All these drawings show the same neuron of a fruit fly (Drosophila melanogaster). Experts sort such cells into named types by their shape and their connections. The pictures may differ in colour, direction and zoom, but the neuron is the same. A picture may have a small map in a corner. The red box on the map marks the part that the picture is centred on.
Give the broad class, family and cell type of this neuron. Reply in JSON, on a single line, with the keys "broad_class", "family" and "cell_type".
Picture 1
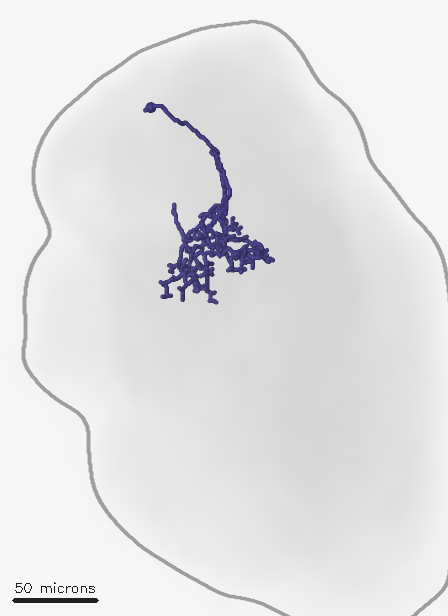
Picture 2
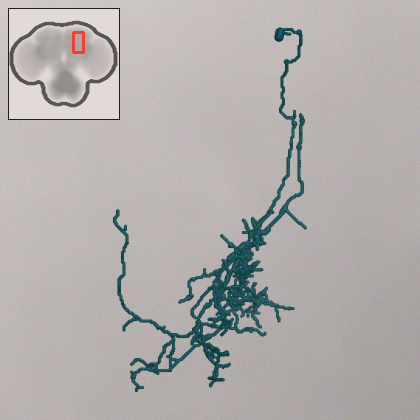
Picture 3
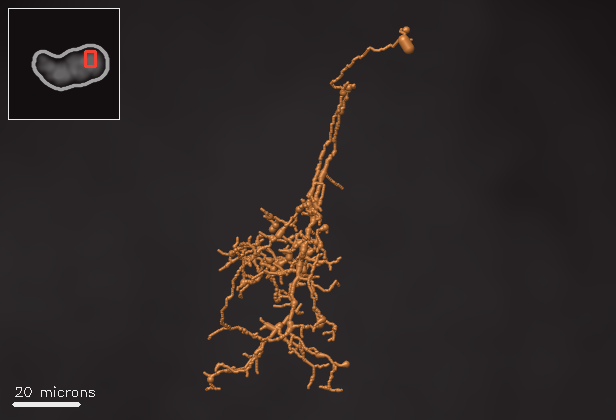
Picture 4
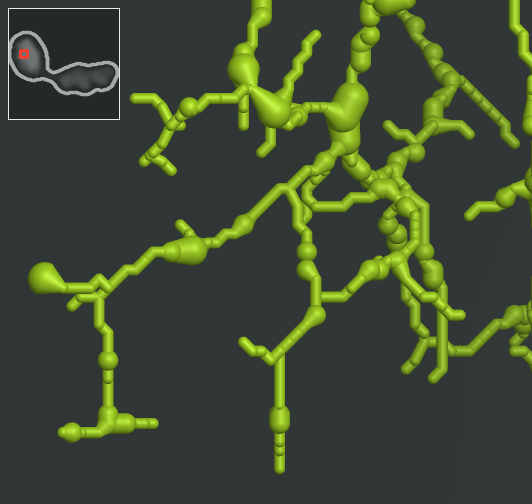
{"broad_class": "central-brain intrinsic neuron", "family": "hemilineage VLPd&p1_dorsal", "cell_type": "PVLP005"}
